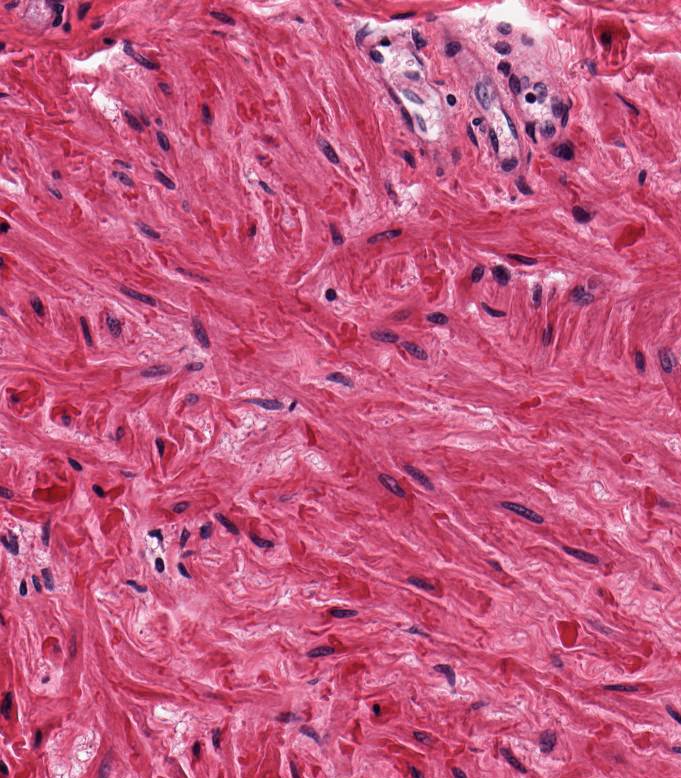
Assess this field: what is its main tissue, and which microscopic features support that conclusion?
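Fibromuscular stroma: that is what fills this field. Spindle cells and pink fibres run everywhere in interlacing bundles, turning in varying directions.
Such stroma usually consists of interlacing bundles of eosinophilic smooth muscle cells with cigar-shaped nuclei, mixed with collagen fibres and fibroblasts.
And the nuclei here are mostly elongated, spindle-shaped and dark blue.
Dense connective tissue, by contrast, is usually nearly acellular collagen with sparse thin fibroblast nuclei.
No epithelium anywhere, and between the bundles only narrow white clefts.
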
